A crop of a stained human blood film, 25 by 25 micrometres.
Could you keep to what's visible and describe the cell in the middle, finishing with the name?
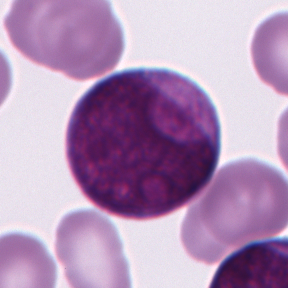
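Nothing sticks out from the surface here, no projections and no blebs. The chromatin is fine and granular, spread evenly, without any coarse clumps. Inside it you can pick out more than one pale, rounded area that looks like a nucleolus. I can't see any distinct granules anywhere in the cell. So it's a myeloblast.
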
